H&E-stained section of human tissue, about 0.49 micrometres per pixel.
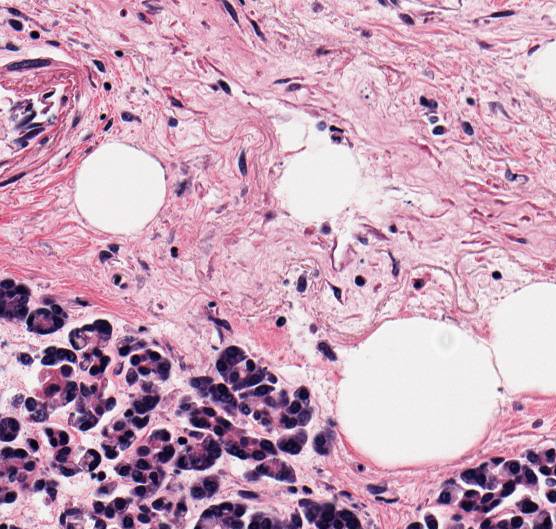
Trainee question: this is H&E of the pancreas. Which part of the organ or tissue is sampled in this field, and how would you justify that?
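What you see here is loose connective tissue. Follow the stroma: wavy pink collagen fibres with scattered spindle-shaped nuclei.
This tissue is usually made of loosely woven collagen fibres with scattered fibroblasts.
Round, empty adipocyte spaces lie in the middle and right, and at the bottom crowded cells with dark, hyperchromatic nuclei form small clusters and nests.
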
